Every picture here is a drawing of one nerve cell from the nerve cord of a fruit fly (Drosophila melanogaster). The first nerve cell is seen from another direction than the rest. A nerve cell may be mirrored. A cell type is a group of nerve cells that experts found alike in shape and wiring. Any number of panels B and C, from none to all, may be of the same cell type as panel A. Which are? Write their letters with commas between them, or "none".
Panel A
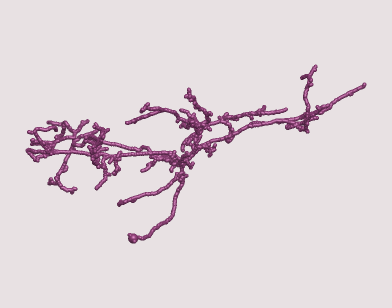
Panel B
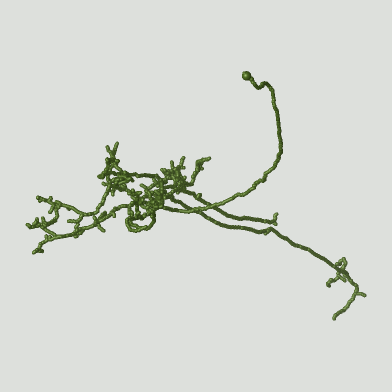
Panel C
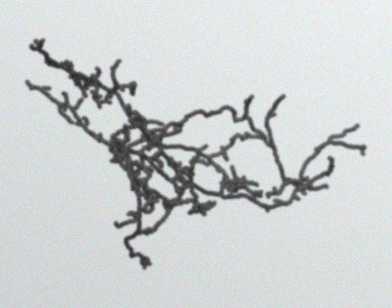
C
